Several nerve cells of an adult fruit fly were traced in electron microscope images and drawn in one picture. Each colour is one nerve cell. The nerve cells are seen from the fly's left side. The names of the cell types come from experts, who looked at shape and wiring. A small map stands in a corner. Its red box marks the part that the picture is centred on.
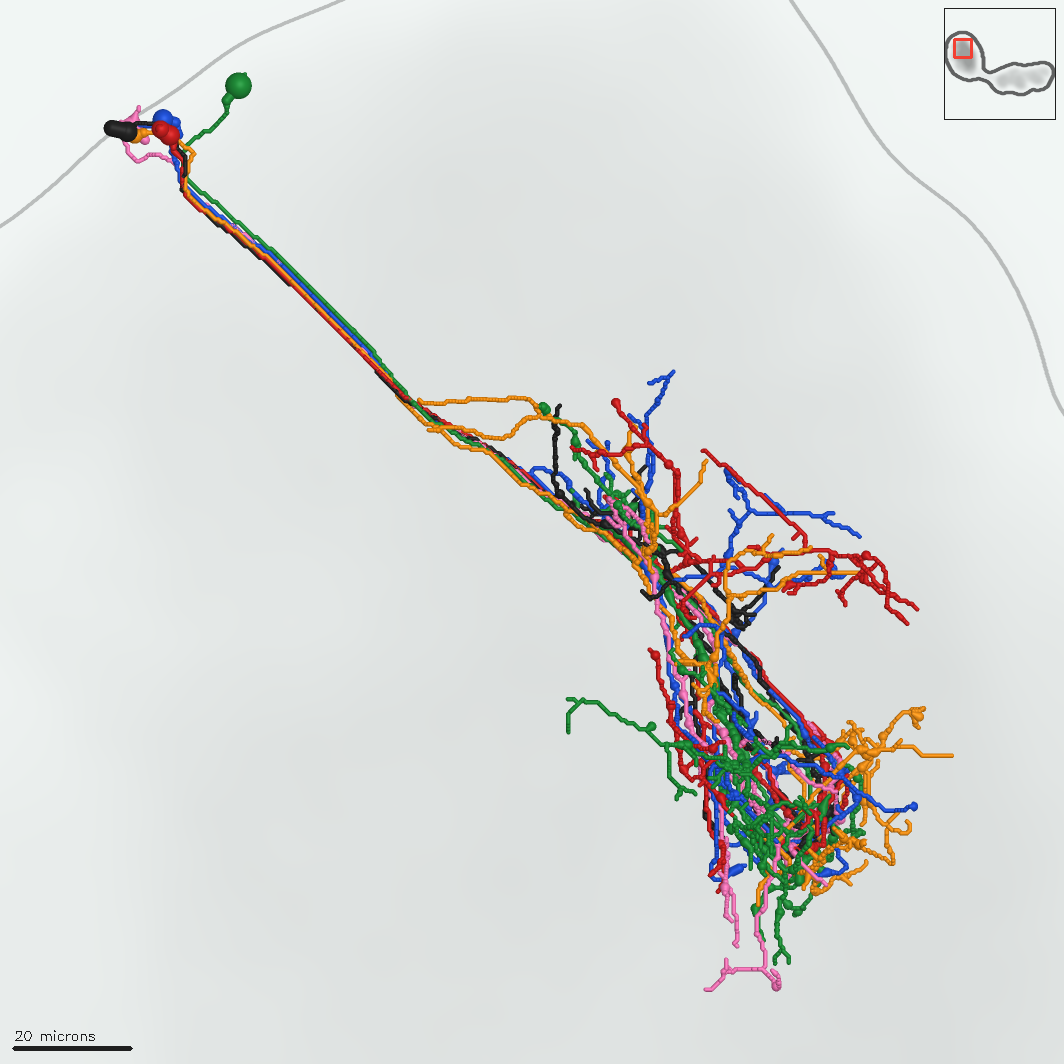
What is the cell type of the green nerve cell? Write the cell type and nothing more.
PS007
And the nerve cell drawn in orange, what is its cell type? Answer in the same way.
CL048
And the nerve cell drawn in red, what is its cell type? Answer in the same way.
CB1353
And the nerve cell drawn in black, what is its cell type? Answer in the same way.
CB1833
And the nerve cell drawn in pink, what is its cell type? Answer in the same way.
CB3998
